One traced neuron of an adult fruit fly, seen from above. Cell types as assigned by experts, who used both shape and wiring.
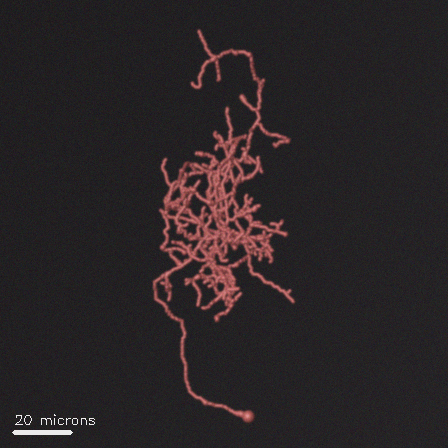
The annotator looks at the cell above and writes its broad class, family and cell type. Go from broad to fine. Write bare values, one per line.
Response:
nerve-cord intrinsic neuron
hemilineage 01B
IN01B033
